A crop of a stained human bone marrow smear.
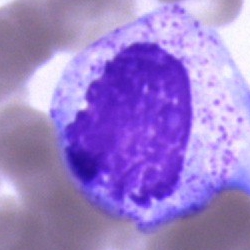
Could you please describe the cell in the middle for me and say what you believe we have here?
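Off-centre, toward the left, is where the nucleus lies. Its chromatin is dark purple, densest along the lower left edge. Pale blue cytoplasm makes a wider rim on the right than on the left, with small purple-red granules scattered through it. So, a promyelocyte.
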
